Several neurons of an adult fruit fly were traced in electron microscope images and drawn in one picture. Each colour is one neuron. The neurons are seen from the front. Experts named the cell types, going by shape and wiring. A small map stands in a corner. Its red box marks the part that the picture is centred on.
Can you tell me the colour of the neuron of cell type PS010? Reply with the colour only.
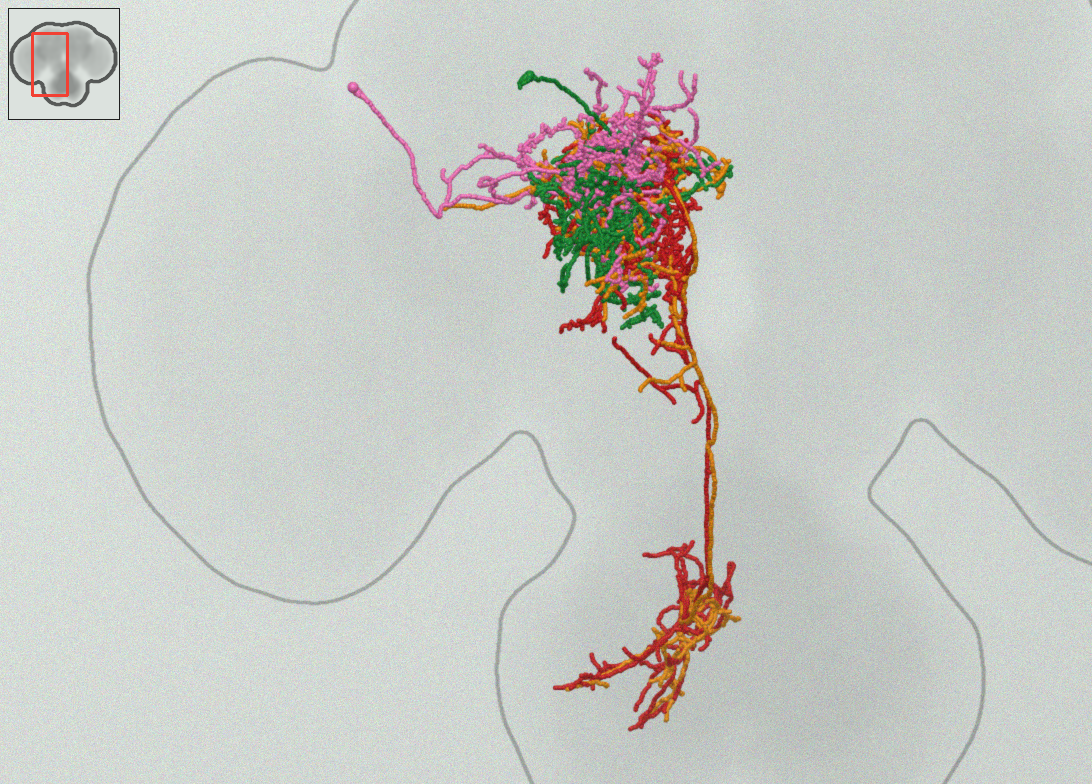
green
